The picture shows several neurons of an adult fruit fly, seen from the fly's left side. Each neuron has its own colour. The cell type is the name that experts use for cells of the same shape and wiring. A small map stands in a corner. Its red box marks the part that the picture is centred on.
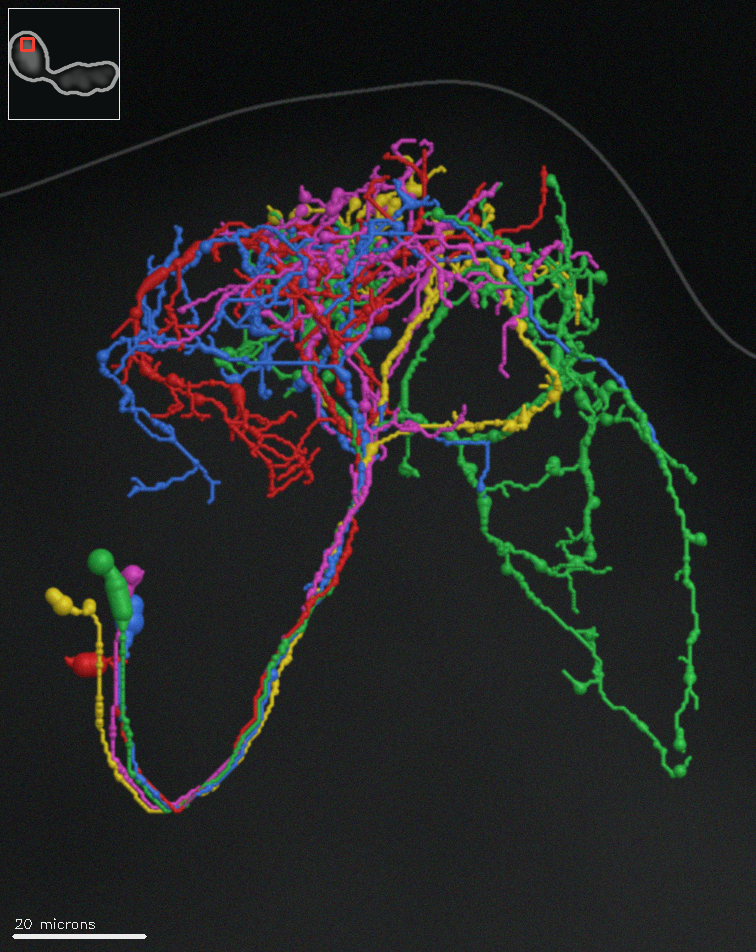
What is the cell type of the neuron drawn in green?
SLP171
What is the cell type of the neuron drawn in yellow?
SLP204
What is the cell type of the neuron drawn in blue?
CB2302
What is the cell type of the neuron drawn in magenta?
SLP199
